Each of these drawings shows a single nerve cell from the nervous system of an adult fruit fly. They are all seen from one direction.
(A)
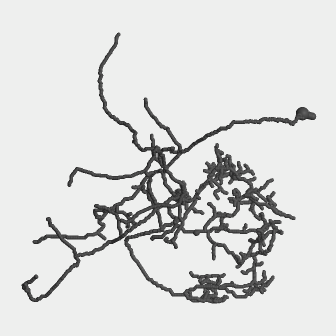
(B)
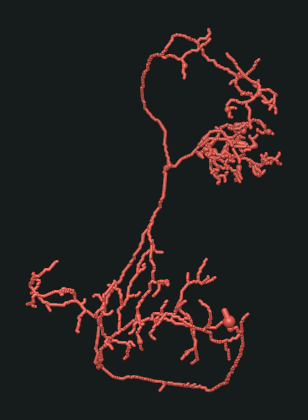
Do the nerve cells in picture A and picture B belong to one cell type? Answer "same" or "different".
same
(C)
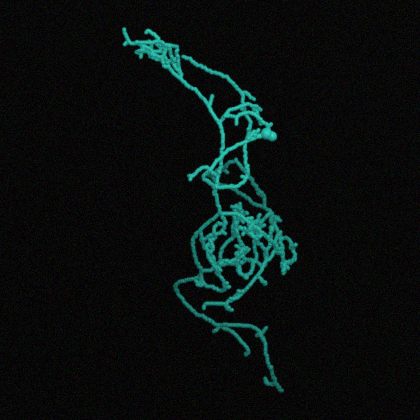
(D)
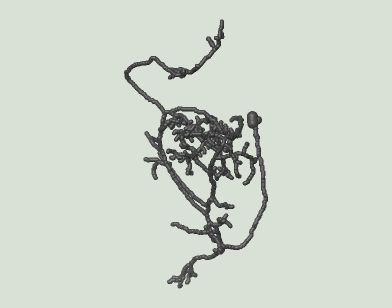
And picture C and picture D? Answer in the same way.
same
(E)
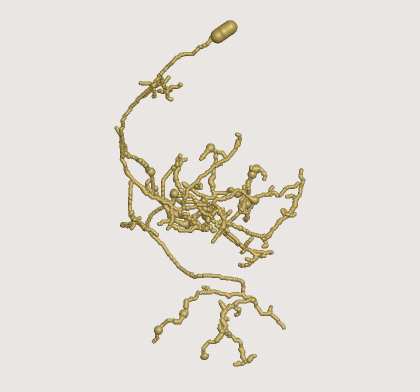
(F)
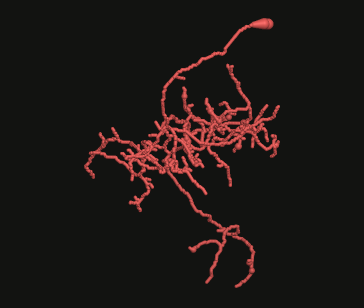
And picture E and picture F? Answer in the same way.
same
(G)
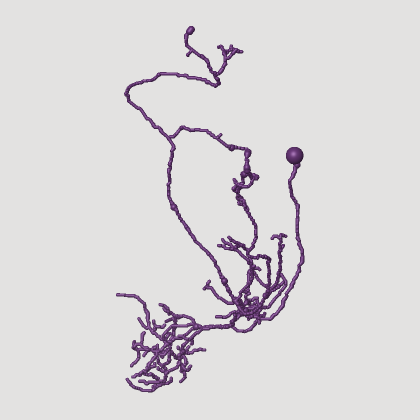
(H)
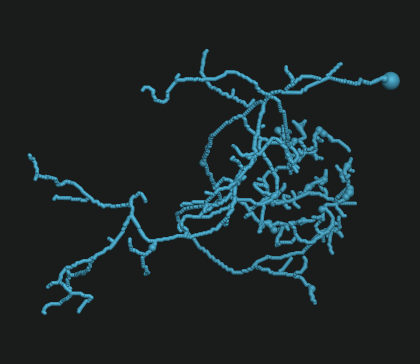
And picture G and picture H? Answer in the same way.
different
